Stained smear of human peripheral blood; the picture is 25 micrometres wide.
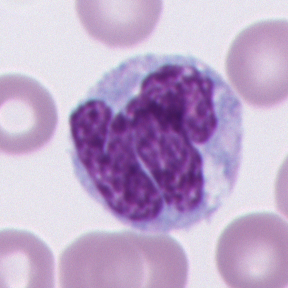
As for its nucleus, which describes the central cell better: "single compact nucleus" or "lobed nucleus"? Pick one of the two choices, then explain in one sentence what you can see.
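Lobed nucleus. The nucleus is folded into several irregular lobes.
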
